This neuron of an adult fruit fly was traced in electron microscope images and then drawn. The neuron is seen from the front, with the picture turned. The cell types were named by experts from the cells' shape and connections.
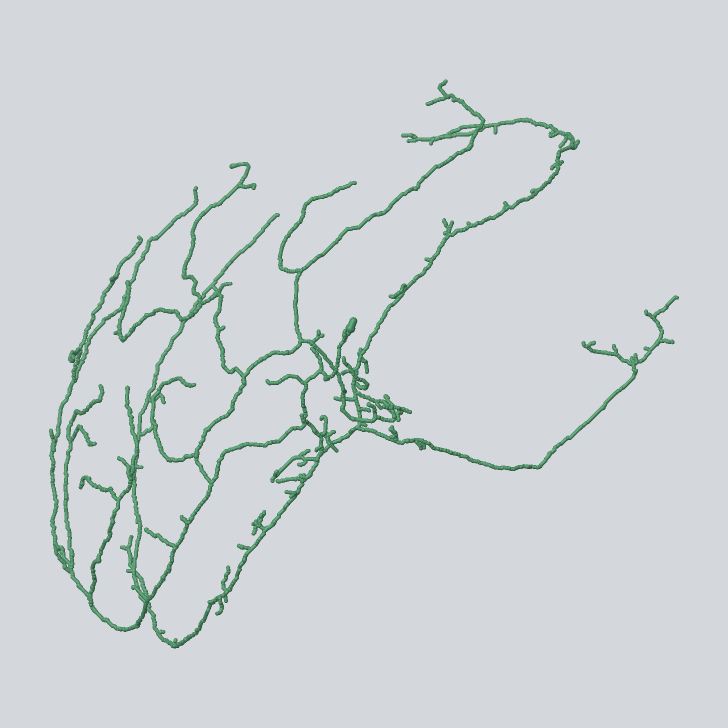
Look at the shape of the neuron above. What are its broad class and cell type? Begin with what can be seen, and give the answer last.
The cell body can be seen in the middle of the picture. Dozens of branch ends can be seen. This is a visual centrifugal neuron. It is of cell type aMe4.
